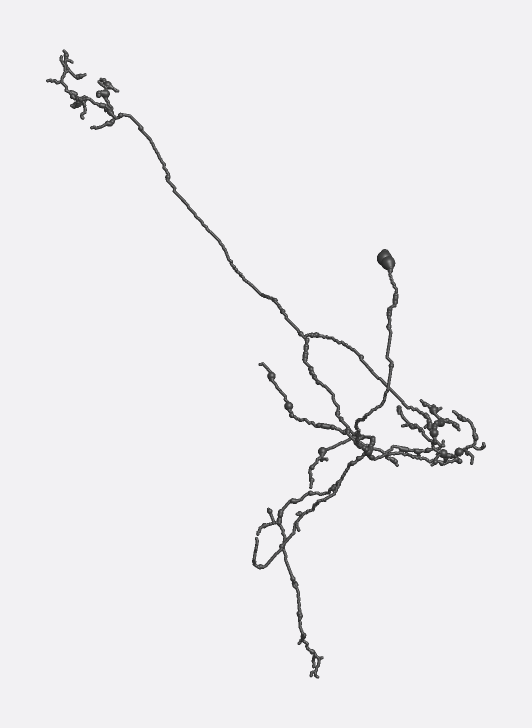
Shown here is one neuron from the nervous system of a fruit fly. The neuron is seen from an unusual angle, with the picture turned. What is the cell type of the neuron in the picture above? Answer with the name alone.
PAM14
